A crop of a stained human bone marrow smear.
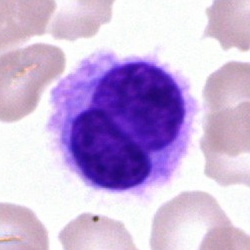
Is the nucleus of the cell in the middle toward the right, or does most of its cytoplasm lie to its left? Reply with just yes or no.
Yes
